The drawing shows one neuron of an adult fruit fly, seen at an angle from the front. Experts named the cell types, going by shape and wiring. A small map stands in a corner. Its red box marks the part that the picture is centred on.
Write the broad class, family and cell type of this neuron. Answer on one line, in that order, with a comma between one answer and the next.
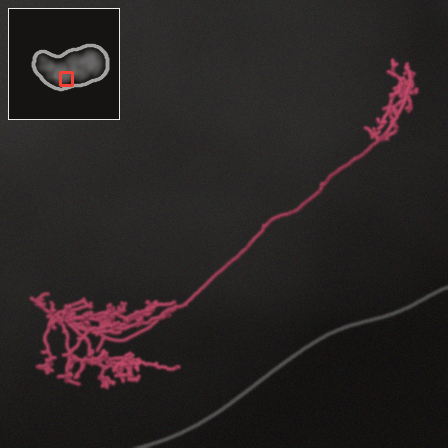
optic-lobe intrinsic neuron, Tm, Tm38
